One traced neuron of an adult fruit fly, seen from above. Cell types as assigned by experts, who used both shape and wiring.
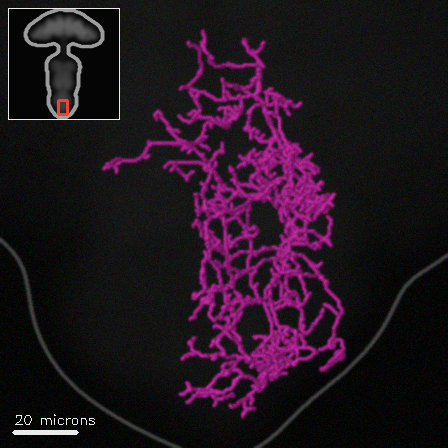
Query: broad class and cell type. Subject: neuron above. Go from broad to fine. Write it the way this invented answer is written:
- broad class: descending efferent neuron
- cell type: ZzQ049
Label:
- broad class: nerve-cord intrinsic neuron
- cell type: INXXX405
